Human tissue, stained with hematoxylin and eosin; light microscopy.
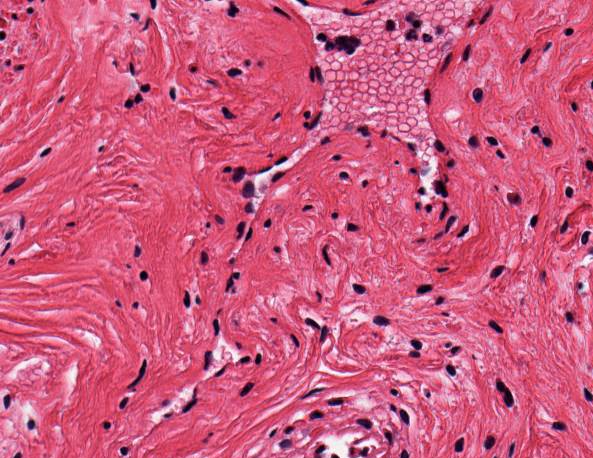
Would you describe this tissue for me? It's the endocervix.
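Dense bundles of collagen fibres fill the field, running in wavy, swirling directions. The nuclei are small, dark and oval to spindle-shaped, and fairly uniform in size. Little cytoplasm is visible, so the nuclei seem to lie bare within the collagen.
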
